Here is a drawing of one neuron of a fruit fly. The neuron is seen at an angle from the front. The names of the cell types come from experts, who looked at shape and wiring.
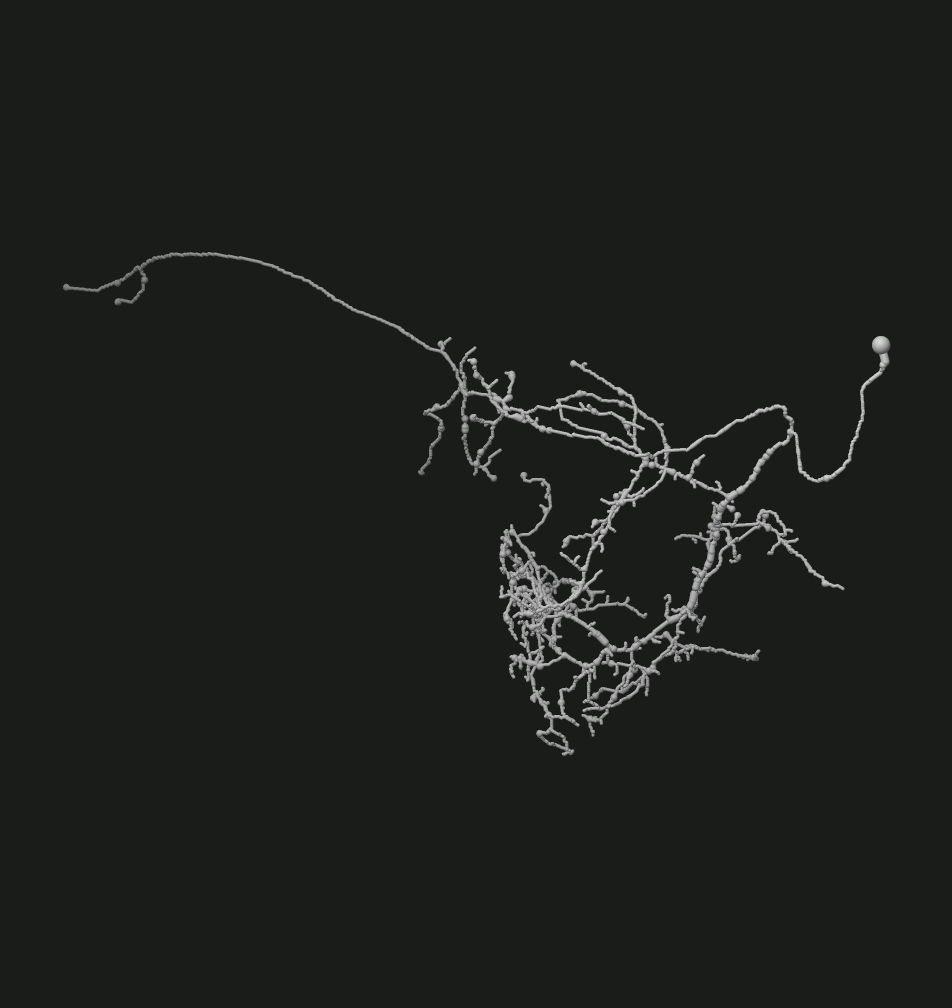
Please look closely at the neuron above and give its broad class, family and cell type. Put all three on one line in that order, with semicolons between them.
central-brain intrinsic neuron; hemilineage LHl1; AVLP734m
